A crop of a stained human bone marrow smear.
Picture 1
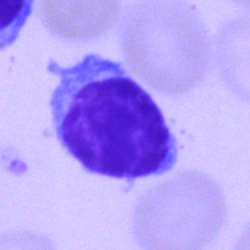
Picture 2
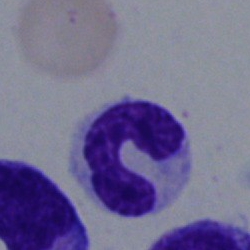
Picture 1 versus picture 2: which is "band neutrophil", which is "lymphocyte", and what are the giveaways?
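Picture 1 shows the lymphocyte, picture 2 the band neutrophil. The nucleus in picture 2 is a curved band shaped like a C, opening to the right, and pale greyish-lilac cytoplasm fills the hollow of the C.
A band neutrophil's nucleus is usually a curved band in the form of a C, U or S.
In picture 1 the cytoplasm is only a narrow rim, widest at the upper left, with no distinct granules. The outlines differ too: round and smooth in picture 2, but ragged with small irregular projections at the upper left in picture 1. Both nuclei have dark purple chromatin, dense with a few slightly paler patches in picture 1 and coarsely clumped in picture 2, where no nucleoli are visible.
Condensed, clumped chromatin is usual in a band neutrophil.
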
